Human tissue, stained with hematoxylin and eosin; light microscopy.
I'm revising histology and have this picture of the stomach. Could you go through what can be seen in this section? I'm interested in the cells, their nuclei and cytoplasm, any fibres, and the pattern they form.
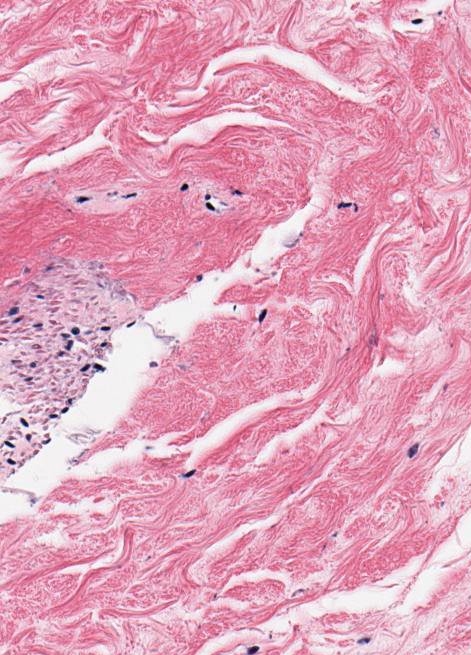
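Sparse cells; small dark elongated nuclei lie singly between the collagen bundles. White cleft-like spaces separate the bundles, the widest crossing the left half of the field. No epithelium anywhere. No fat cells seen.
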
